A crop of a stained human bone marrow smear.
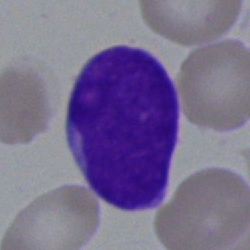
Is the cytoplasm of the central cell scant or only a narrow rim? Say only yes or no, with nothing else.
Yes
